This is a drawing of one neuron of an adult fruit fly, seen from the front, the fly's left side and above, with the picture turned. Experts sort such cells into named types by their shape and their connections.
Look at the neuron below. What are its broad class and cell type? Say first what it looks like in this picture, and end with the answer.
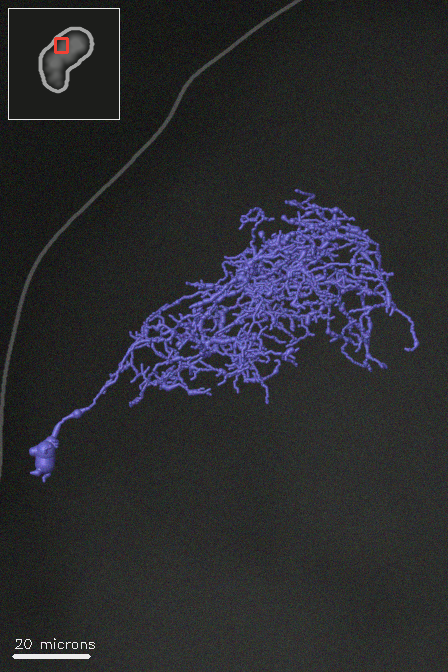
By the scale bar it is about 100 microns wide in this view. In this view it is wider than it is tall. It is a central-brain intrinsic neuron. The cell type is GNG152.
